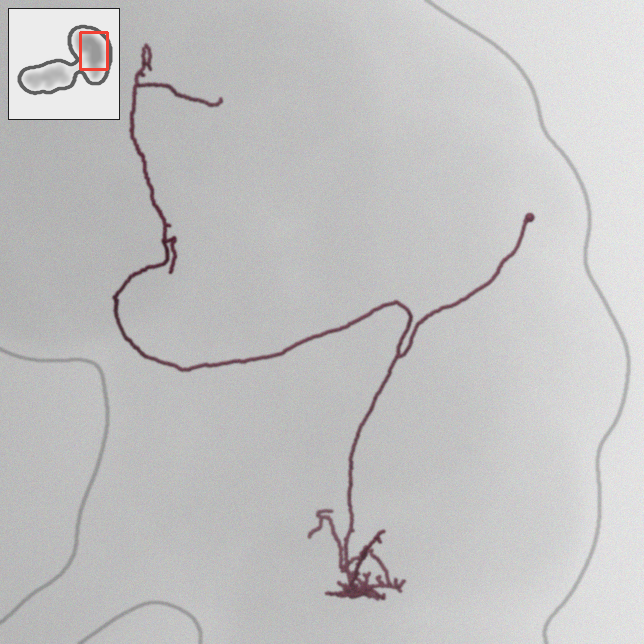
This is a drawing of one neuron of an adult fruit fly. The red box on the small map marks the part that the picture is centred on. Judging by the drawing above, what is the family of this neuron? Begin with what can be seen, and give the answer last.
It lies in the brain. In this view it is taller than it is wide. This is a central-brain intrinsic neuron. The family is hemilineage WEDd2.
